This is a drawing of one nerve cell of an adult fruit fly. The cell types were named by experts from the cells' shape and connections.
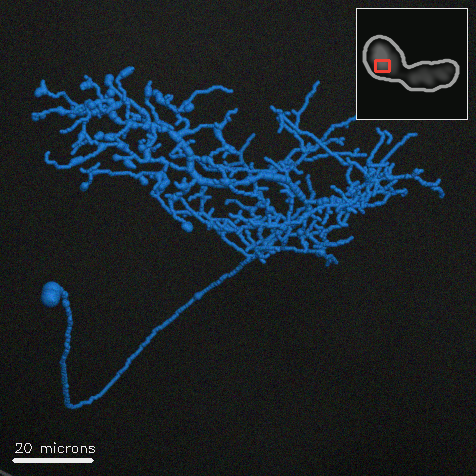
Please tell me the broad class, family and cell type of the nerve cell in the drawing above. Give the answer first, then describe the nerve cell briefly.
It is a central-brain intrinsic neuron. The family is hemilineage MD3. The cell type is WED207. From left to right in the picture it spans about 110 microns. In this view it is about as wide as it is tall.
